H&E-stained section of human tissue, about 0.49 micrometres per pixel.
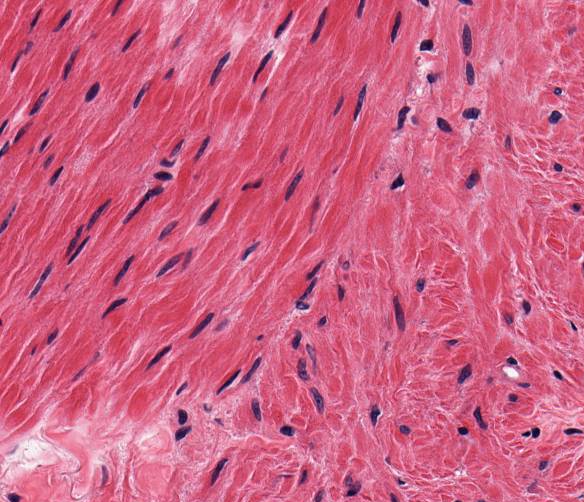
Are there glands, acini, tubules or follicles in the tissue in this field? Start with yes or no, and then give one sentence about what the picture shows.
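No. No epithelium or glands are present anywhere in the field.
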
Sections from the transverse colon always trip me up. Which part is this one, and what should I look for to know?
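Part shown: smooth muscle. Lengthwise-cut cells each carry a single elongated, blunt-ended, cigar-shaped dark blue nucleus in bright pink cytoplasm.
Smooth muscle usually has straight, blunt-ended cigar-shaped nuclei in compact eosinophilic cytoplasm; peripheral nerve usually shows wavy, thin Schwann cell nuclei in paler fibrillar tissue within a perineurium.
No cross-striations; no fat cells among the bundles. Upper left: cells run diagonally, lower left to upper right.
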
